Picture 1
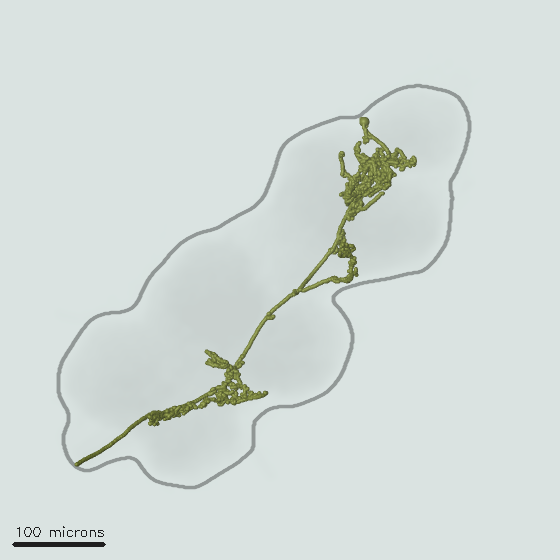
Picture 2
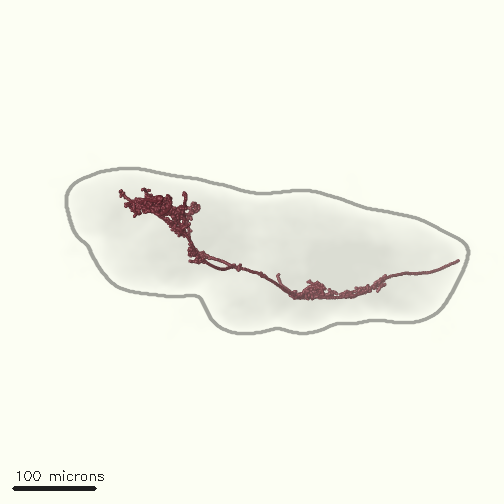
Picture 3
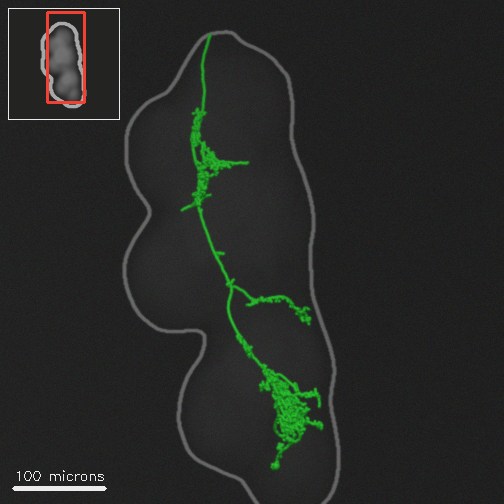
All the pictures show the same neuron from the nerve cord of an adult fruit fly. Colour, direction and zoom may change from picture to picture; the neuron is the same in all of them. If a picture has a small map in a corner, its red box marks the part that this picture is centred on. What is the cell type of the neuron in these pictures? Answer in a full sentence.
The cell type is AN05B053.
